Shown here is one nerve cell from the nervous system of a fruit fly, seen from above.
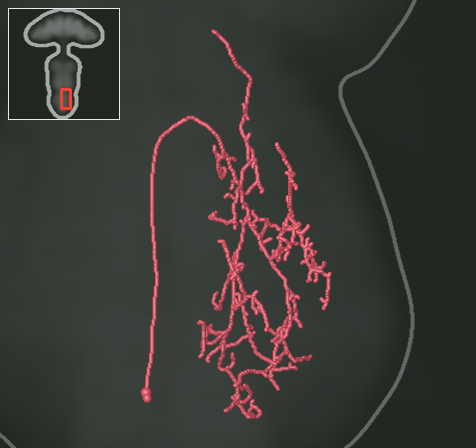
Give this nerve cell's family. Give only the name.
hemilineage 12B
